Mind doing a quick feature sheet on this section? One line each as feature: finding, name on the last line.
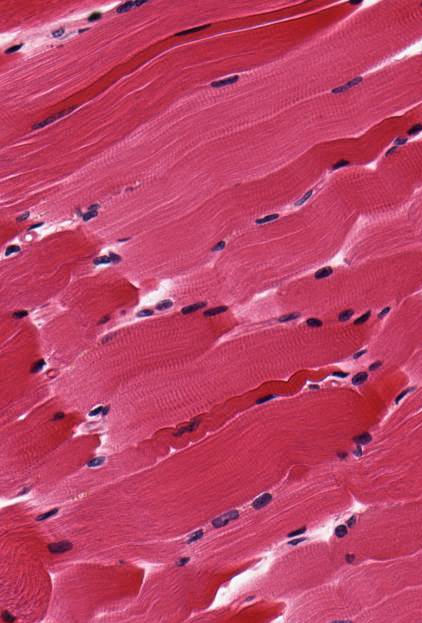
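Nuclear position: at the fibre edges, not central
Nuclei: dark purple, flattened, elongated, long axes parallel to the fibres
Fibre cytoplasm: strong, even eosin pink
Between fibres: thin, pale connective tissue strands; no fat cells in the field
Name: skeletal muscle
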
